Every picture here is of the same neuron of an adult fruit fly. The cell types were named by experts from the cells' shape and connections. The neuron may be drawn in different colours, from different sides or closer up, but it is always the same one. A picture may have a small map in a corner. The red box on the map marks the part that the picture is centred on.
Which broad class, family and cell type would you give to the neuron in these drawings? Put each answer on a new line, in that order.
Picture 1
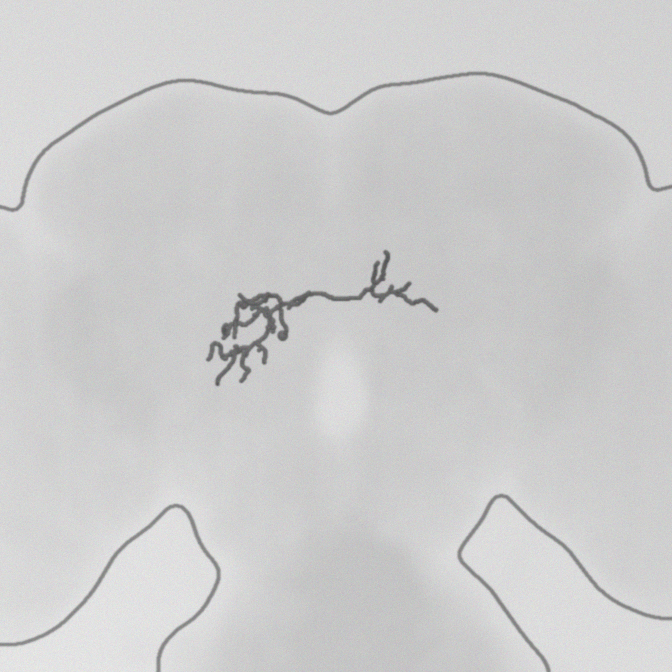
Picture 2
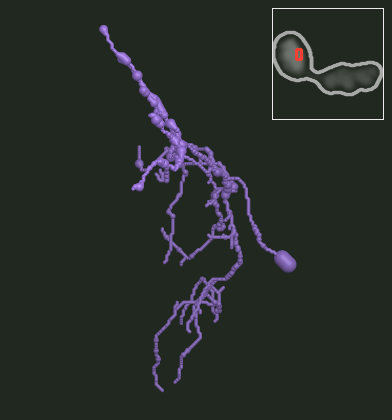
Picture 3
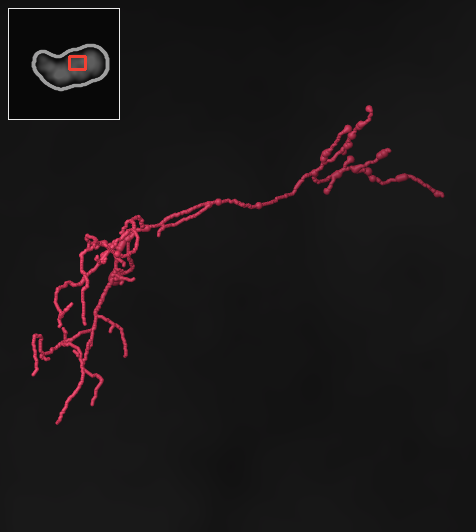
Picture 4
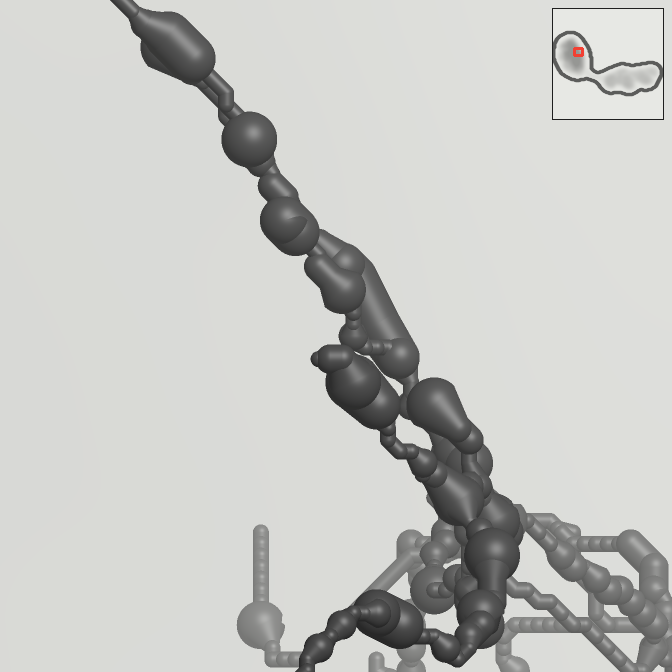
central-brain intrinsic neuron
hemilineage DM6_posterior
CB1836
